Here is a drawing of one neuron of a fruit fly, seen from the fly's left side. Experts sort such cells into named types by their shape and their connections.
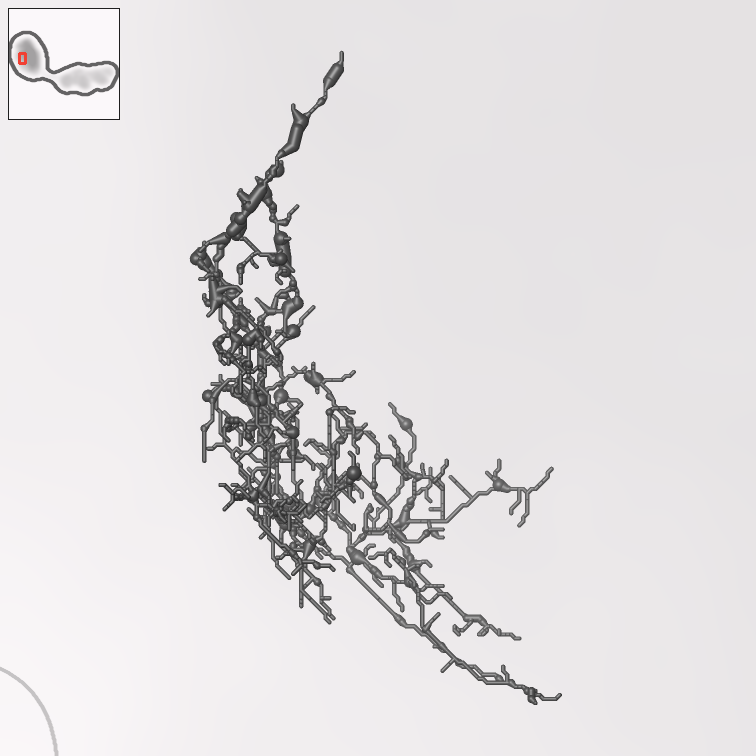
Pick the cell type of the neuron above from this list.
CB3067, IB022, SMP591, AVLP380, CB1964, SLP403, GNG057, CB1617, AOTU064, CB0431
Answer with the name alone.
CB1964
